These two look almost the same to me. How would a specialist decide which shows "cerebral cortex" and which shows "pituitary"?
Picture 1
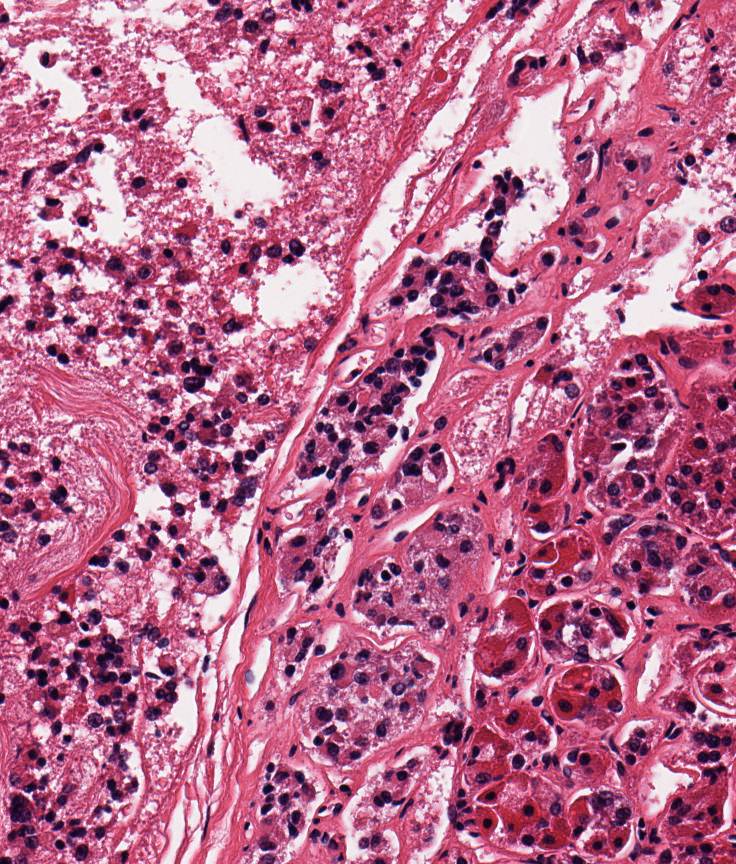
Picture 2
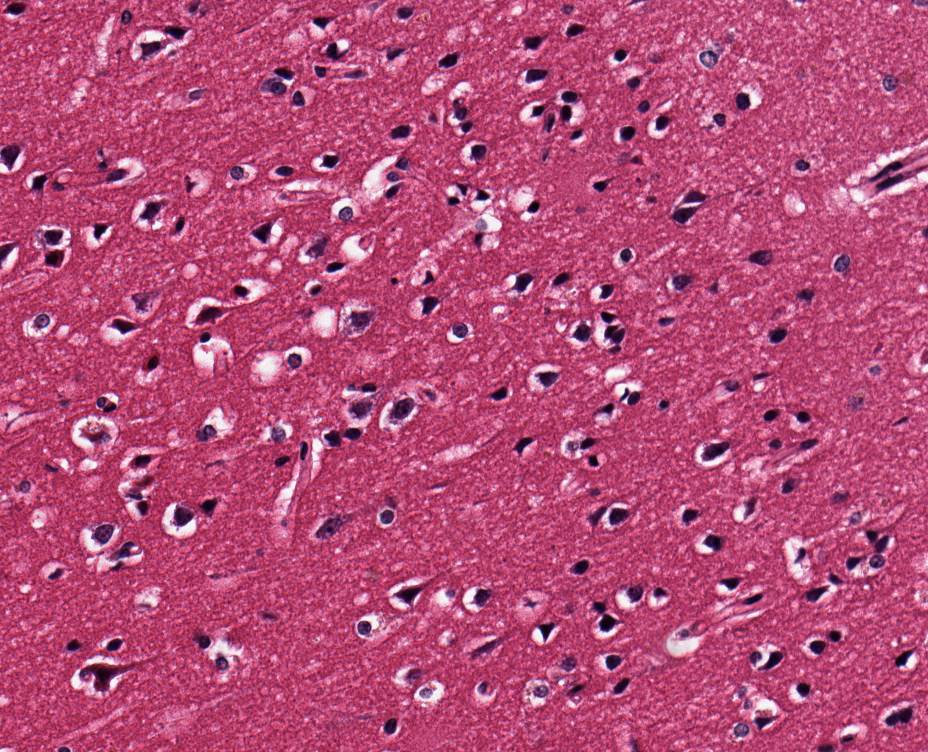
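The pituitary is the first picture; the cerebral cortex is the second. Look first at the left of the band in the pituitary: cells lie scattered in loose sheets, not in nests, and carry small, round, dark-staining nuclei. Toward the lower right they gather into rounded nests with strongly red-eosinophilic cytoplasm, while the nests just right of the band are paler and finely granular by comparison. Now the cerebral cortex: here cells lie singly across the whole field in a pink fibrillary neuropil, with no epithelium or glandular units. Many of the larger ones are neurons whose triangular bodies taper into a single process, and small round dark nuclei with scant visible cytoplasm are scattered between them. At the upper right edge, a small vessel with elongated dark nuclei runs diagonally.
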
